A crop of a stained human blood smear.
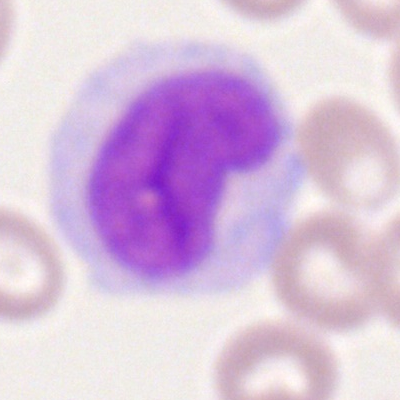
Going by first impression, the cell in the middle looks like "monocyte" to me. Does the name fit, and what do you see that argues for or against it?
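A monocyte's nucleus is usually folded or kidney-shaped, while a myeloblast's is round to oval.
First item, the nucleus: a notch on its right side gives it a kidney shape, which goes with monocyte and against myeloblast.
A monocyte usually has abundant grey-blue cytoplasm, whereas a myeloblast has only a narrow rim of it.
Second item, the cytoplasm: it is pale grey-blue, a colour in keeping with monocyte.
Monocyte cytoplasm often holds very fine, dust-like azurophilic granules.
Third item, granules: no coarse ones are visible in the cytoplasm. Remaining items, simply as seen: the outline is roughly round, the nucleus is one unbroken mass without separate lobes, and purple chromatin runs through all of it. Verdict: monocyte fits this cell.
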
